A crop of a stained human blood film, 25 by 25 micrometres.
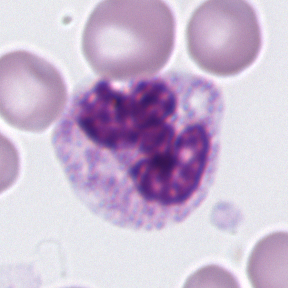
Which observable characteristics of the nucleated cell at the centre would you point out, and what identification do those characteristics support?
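Measure first: the cell is about 15 micrometres across, and its nucleus fills about 50% of the cell's area. Turn to the cytoplasm next, which is pale greyish-lilac and sprinkled with fine, dust-like purple granules. Its widest band lies on the lower-left side of the nucleus. Up at the upper right of the cell, you can find a single small clear vacuole sitting in the cytoplasm. Put together, this is a segmented neutrophil.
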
